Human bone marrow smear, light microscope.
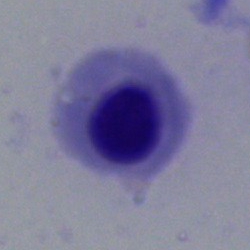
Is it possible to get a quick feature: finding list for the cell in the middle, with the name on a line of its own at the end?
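Outline: roughly round, small pointed extension at the bottom
Chromatin: dark purple, evenly dense, no open or lacy pattern
Nucleoli: none visible
Perinuclear cytoplasm: paler zone immediately around the nucleus
Name: erythroblast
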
